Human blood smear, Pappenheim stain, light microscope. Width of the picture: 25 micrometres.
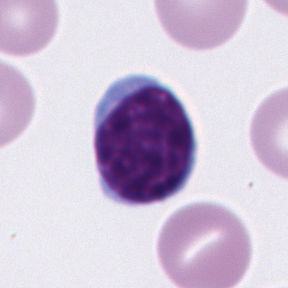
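Typical lymphocyte in the centre of the field, taken feature by feature. Beginning with size, the cell measures about 11 by 9 micrometres and its nucleus about 10 by 8 micrometres, so the nucleus fills about 80% of the cell's area. Next, the nucleus is oval and has no indentation, and its chromatin is dark purple and coarsely clumped. Last, the cytoplasm is scant and pale blue, widest as a crescent at the upper left.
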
